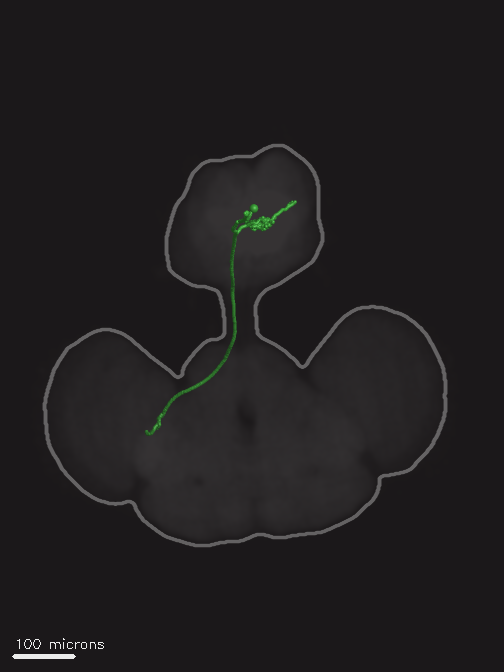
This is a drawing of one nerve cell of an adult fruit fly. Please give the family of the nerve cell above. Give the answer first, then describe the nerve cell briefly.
Its family is hemilineage 10B. It is an ascending neuron. By the scale bar it is about 400 microns tall in this view. As drawn here it is taller than it is wide.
